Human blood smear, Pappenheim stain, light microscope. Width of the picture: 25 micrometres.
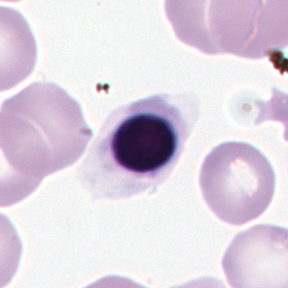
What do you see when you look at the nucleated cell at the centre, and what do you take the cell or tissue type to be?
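Chromatin dark purple, densely condensed; no nucleoli visible. Cytoplasm wider on the lower-left side of the nucleus than on the upper-right side; no granules. Cell: normoblast.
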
